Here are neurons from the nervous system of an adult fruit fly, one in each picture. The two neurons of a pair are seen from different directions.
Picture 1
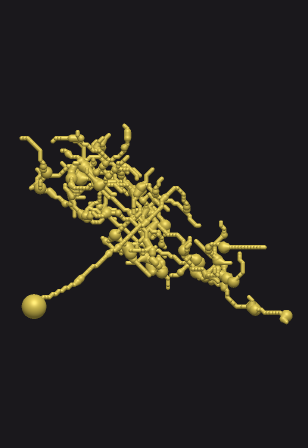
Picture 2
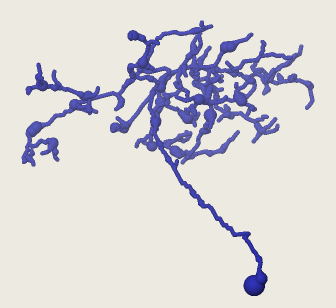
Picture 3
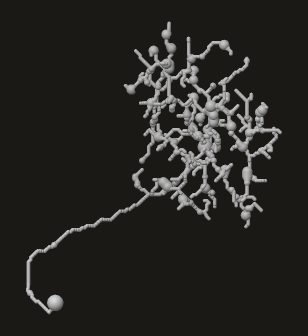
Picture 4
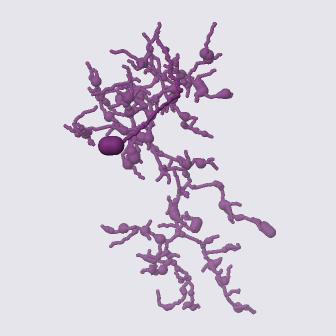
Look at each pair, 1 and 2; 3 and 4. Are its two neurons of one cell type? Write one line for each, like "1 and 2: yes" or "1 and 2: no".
1 and 2: yes
3 and 4: no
